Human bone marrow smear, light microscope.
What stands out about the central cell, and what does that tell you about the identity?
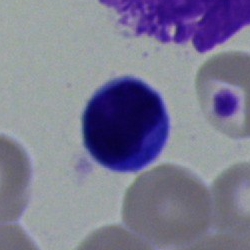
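Round and smooth in outline, this cell is almost wholly filled by its nucleus. The chromatin is dense and stains a deep blue-purple. Paler blue cytoplasm appears only as a thin crescent at the lower right edge. Answer: lymphocyte.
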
